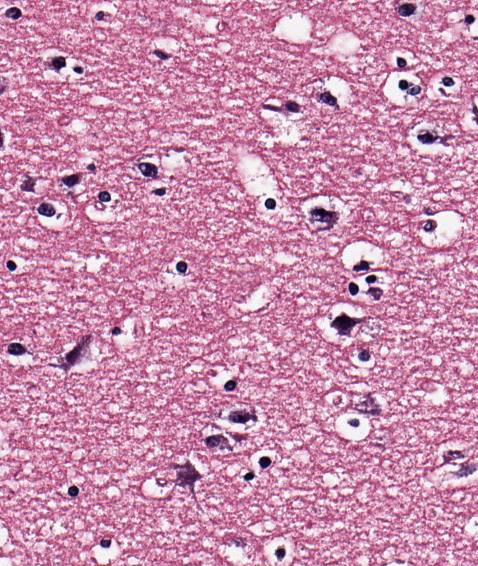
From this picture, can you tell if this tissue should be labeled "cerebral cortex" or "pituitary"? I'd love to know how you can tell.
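This is cerebral cortex. What decides is the few larger neurons, with angular, dark purple cell bodies and tapering processes, at the lower left and lower middle.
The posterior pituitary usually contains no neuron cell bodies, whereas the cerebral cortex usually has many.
Elsewhere, cells lie singly and irregularly in a finely fibrillary pink matrix riddled with small round clear holes; most nuclei are small, round and dark.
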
